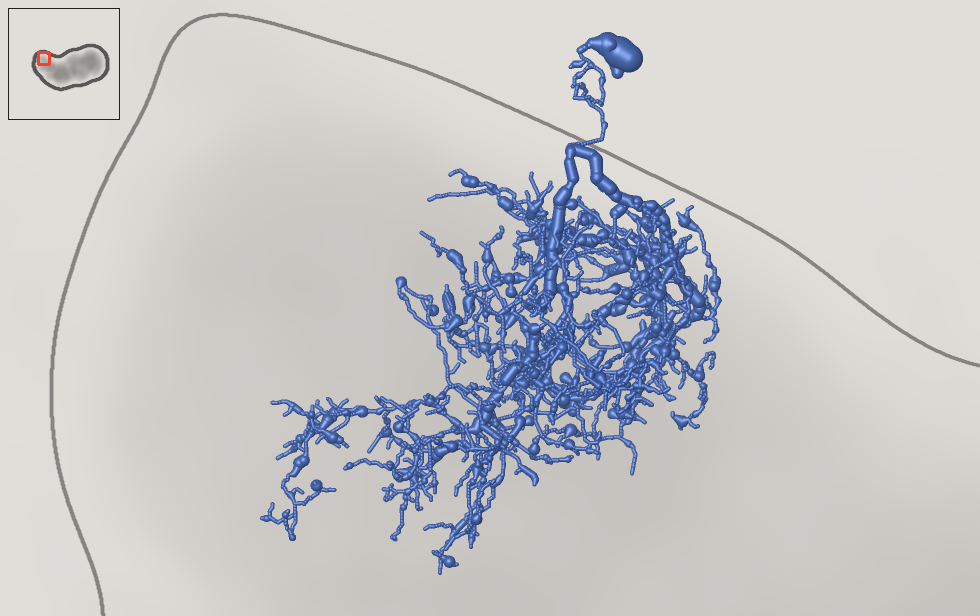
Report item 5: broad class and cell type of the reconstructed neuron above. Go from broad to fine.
nerve-cord intrinsic neuron; INXXX230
